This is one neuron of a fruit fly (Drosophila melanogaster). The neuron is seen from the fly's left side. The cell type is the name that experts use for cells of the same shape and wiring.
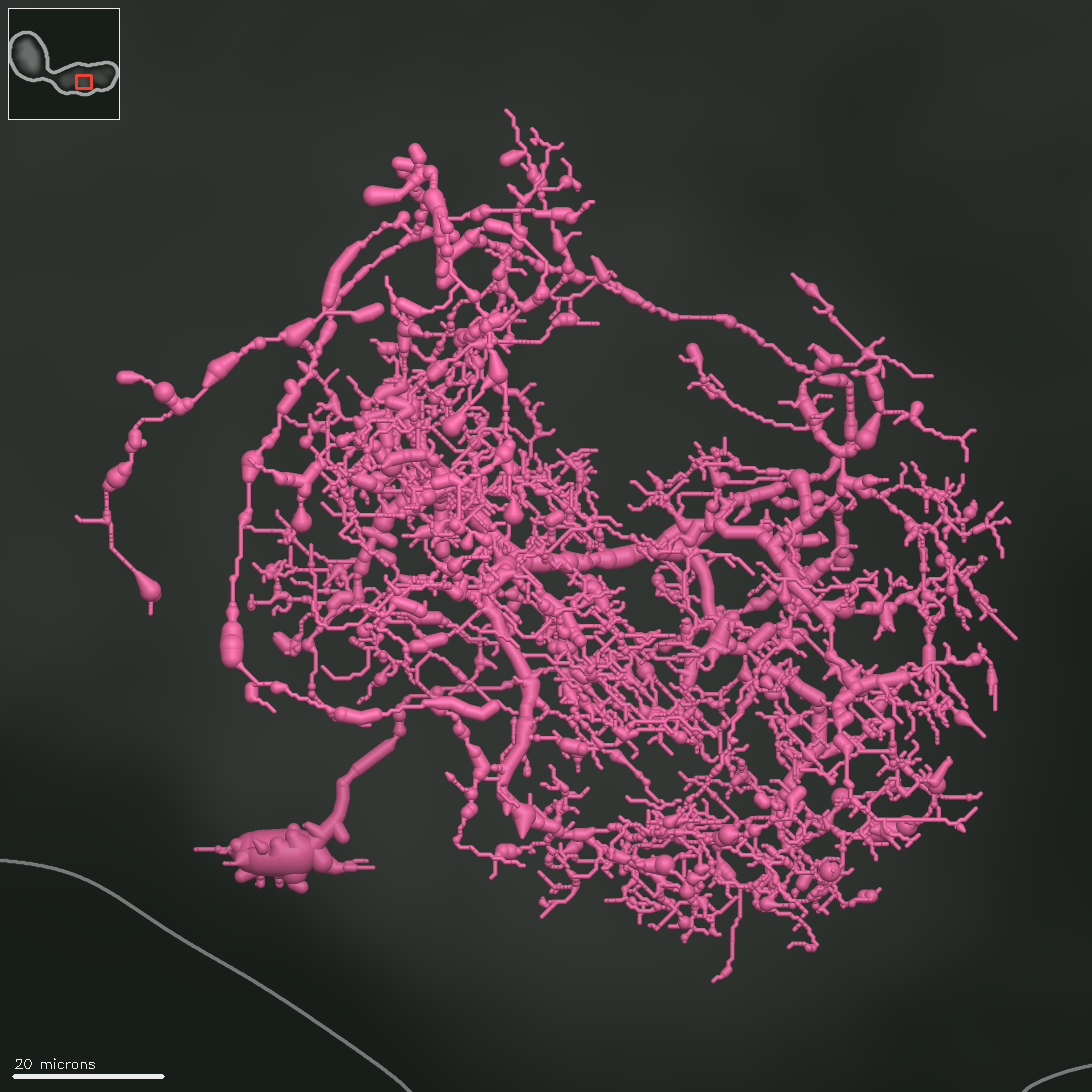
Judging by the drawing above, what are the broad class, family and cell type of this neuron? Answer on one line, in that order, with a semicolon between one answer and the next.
nerve-cord intrinsic neuron; hemilineage 26X; IN26X001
